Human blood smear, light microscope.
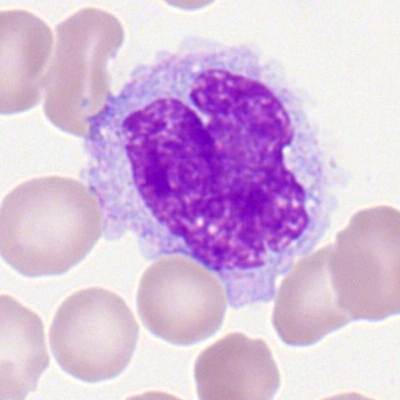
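Monocyte, stained blood smear. Outline irregular; margin ragged, frayed-looking. Nucleus folded, deep notch cutting in from upper edge. Single nuclear mass, not split into separate lobes. Broad rim of pale grey-blue cytoplasm around nucleus.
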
